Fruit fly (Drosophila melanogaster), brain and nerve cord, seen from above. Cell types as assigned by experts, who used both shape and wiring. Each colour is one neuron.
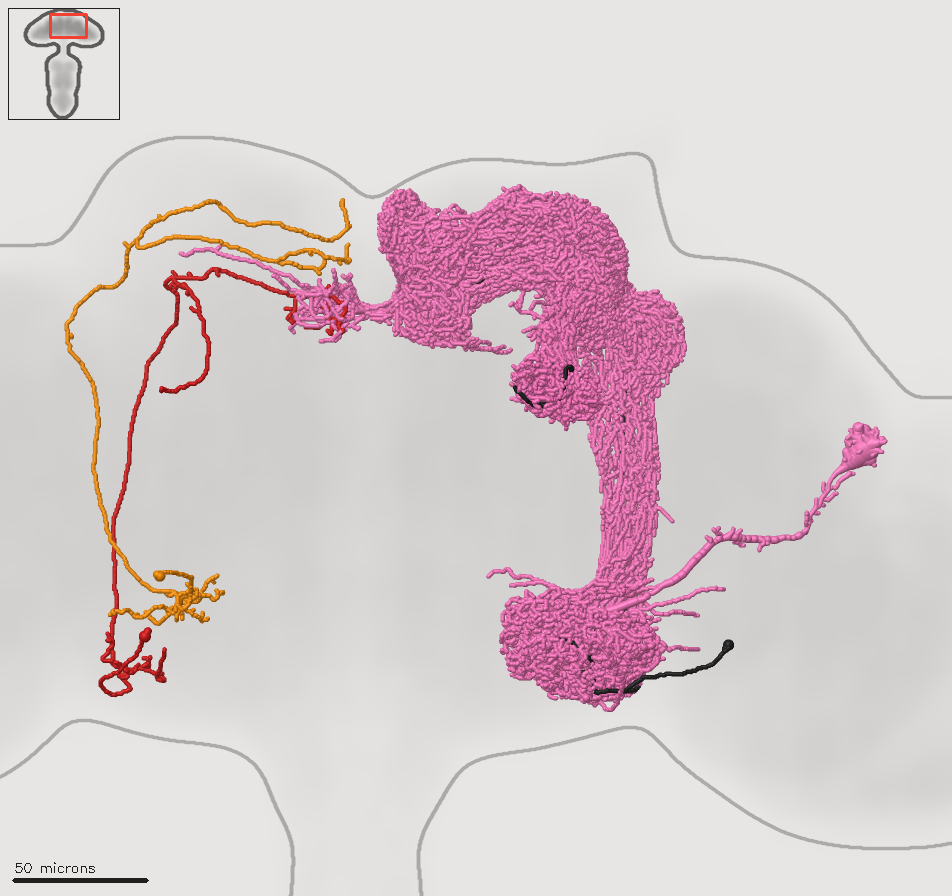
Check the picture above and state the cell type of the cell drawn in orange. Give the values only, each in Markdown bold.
**KCg-m**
